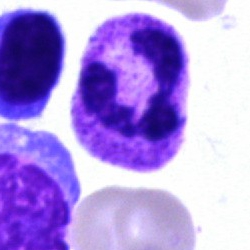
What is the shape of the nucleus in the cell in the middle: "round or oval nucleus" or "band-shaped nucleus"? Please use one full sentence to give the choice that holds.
In this cell, the nucleus is a bent band with no separate lobes.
